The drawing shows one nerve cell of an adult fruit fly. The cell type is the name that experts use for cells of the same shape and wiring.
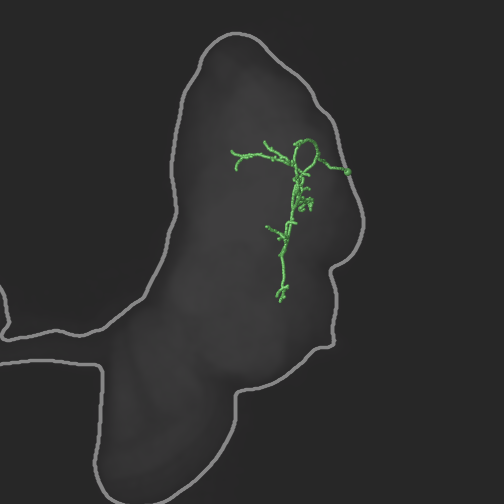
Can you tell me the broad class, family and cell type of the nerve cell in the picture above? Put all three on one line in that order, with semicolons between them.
central-brain intrinsic neuron; hemilineage AOTUv4_dorsal; CRE003_b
